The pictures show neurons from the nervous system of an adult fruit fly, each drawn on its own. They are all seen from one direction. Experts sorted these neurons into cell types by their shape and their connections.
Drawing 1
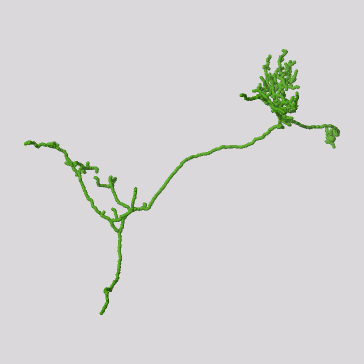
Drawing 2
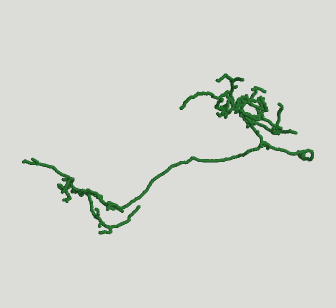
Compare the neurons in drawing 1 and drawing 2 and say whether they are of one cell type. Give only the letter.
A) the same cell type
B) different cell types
B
